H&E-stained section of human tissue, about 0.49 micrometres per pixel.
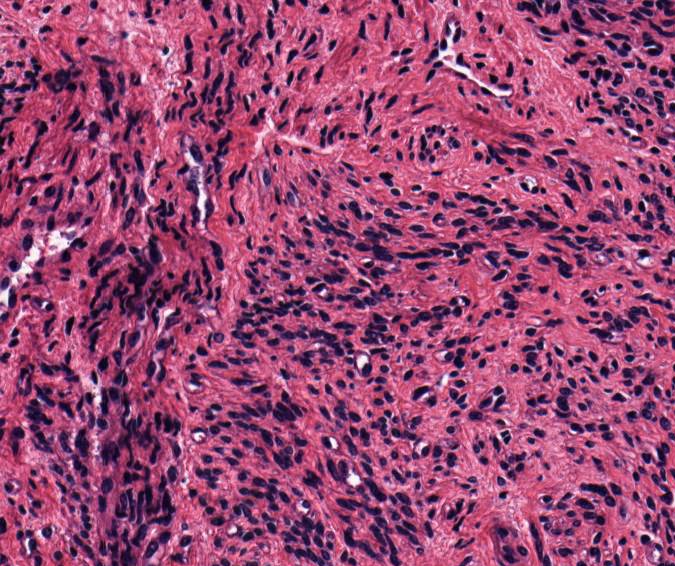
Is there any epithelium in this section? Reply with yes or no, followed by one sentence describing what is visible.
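No. No epithelium or glands are present anywhere in the field.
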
